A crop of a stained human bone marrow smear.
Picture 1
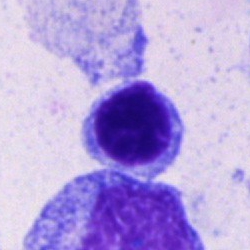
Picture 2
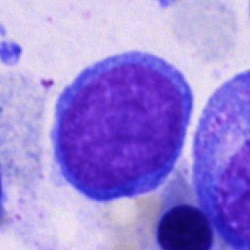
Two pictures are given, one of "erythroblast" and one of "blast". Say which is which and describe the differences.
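Let's take them in order: the erythroblast is in picture 1, and the blast is in picture 2. Both have a smooth outline, round in the erythroblast and round to slightly oval in the blast, and in both the cytoplasm is only a thin rim around the nucleus. In the erythroblast the nucleus fills most of the cell. Now look closely at the chromatin: in the erythroblast it is dense and deep purple.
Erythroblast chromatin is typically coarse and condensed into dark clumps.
In the blast, by contrast, it is fine and evenly stippled rather than clumped.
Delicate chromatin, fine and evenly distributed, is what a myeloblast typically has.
Next, compare the colour of the rim: pale blue in the erythroblast, deep blue in the blast. No nucleolus is visible in the erythroblast's nucleus.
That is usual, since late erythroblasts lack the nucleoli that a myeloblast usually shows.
Finally, neither cell has granules in its cytoplasm, and the blast shows no vacuoles either.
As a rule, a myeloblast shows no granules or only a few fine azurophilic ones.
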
